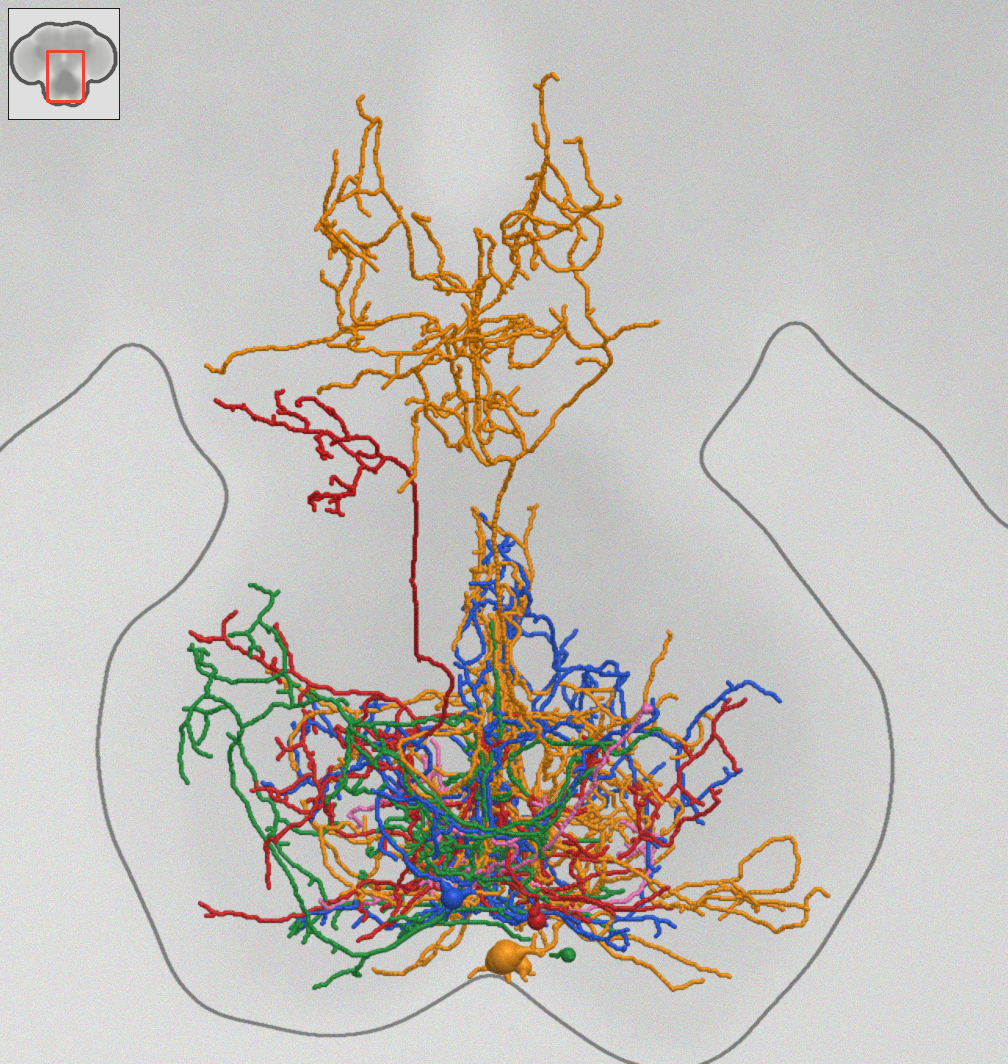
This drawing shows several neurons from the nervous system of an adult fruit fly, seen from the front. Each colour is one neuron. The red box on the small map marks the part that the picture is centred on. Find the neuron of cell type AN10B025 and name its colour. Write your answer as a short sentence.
The colour is red.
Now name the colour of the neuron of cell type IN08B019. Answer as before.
The colour is blue.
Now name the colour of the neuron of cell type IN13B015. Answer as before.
The colour is green.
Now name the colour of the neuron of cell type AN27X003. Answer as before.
The colour is orange.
